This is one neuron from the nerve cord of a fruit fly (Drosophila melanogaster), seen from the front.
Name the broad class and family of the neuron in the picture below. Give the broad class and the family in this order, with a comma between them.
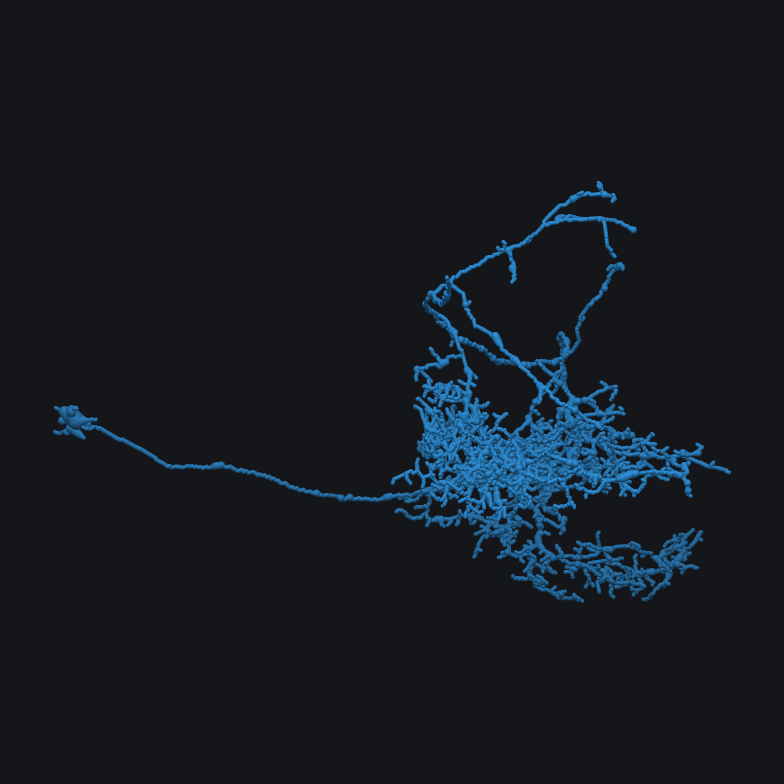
ascending neuron, hemilineage 09B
